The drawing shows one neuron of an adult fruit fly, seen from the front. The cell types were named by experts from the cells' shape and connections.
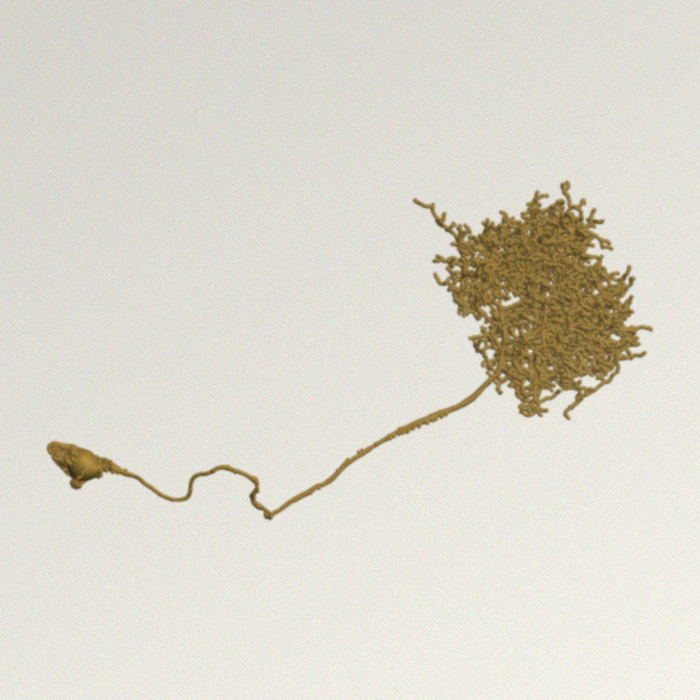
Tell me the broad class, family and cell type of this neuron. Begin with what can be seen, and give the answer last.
Dozens of branch ends can be seen. As drawn here it is wider than it is tall. This is an optic-lobe intrinsic neuron. The family is Pm. It is of cell type Pm4.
